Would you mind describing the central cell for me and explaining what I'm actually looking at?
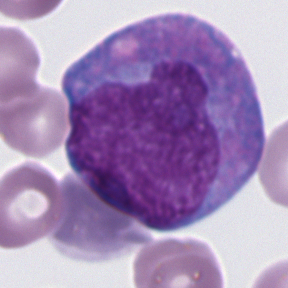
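The outline's roughly round, with a smooth edge. Inside, the nucleus is irregular and has a notch in its upper border. The cytoplasm is a deeper blue out at the cell edge than next to the nucleus, and there are no coarse granules in it. What you've got is an atypical promyelocyte.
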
